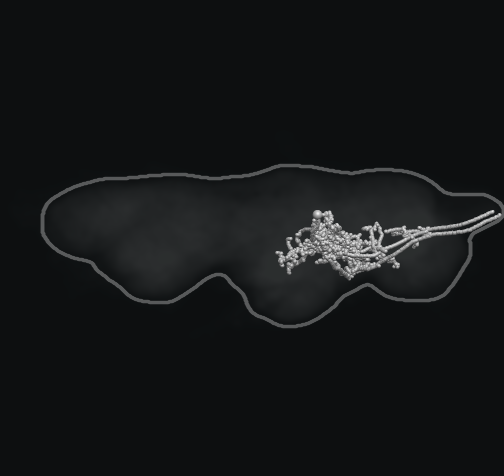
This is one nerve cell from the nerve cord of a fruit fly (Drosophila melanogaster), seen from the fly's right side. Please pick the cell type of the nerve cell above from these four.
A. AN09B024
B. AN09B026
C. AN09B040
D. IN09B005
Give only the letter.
A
